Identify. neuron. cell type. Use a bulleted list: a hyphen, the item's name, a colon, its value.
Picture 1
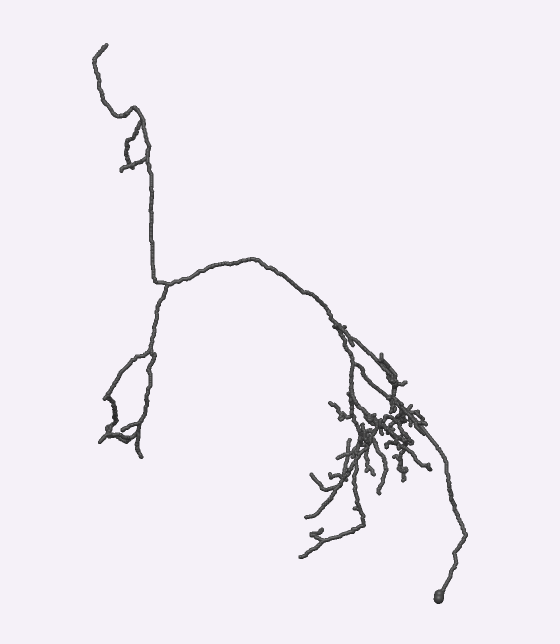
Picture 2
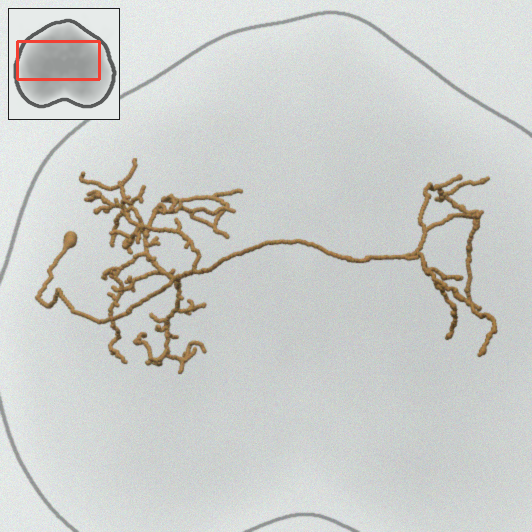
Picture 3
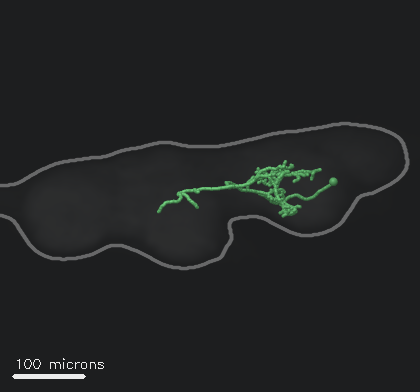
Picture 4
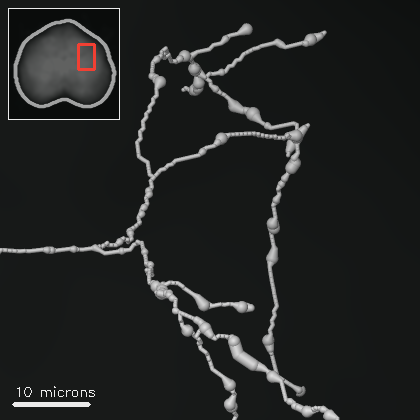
- cell type: IN08B090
